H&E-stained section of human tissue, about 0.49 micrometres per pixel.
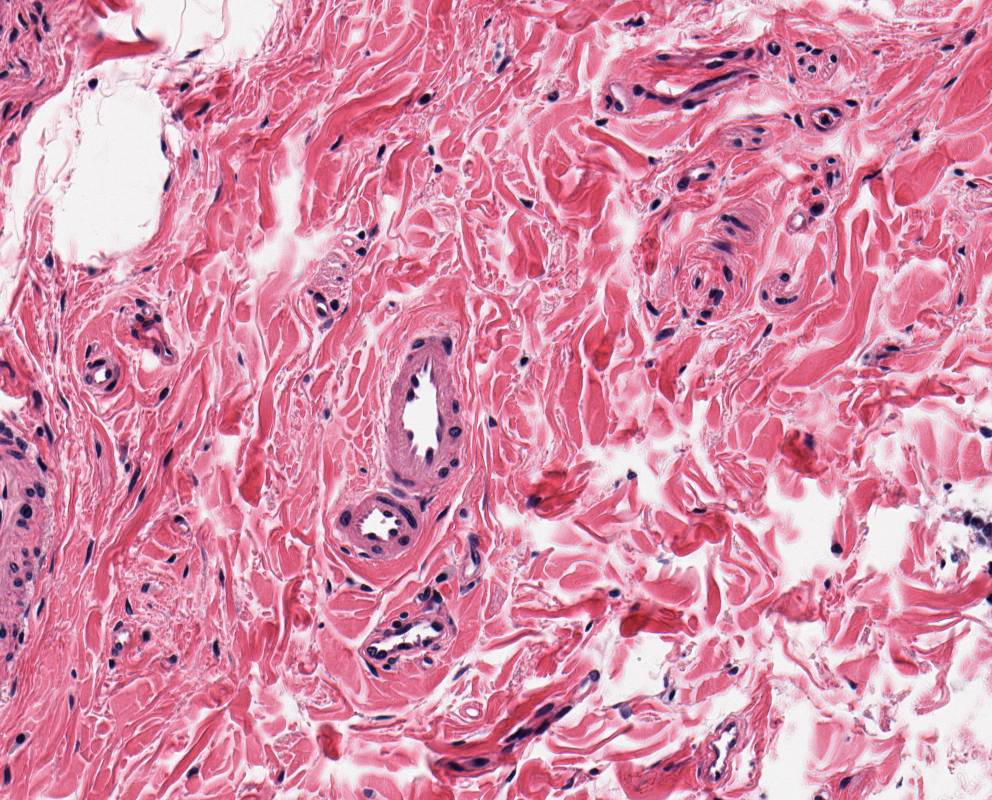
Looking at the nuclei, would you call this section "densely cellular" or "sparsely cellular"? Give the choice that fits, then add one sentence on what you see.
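Sparsely cellular. Cells are sparse, with small dark elongated nuclei lying singly between the bundles.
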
